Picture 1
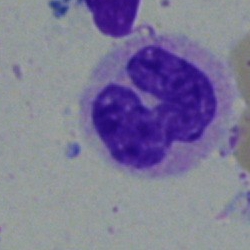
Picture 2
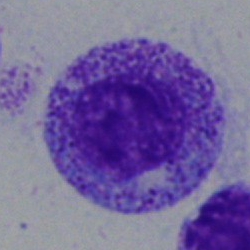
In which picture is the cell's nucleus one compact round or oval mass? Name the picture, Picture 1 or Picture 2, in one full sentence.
In Picture 2, the cell's nucleus takes the form of one compact round or oval mass.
